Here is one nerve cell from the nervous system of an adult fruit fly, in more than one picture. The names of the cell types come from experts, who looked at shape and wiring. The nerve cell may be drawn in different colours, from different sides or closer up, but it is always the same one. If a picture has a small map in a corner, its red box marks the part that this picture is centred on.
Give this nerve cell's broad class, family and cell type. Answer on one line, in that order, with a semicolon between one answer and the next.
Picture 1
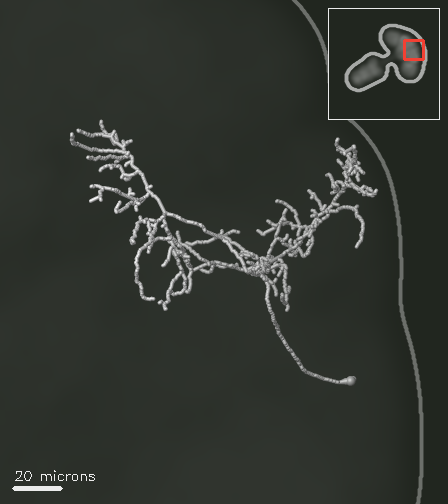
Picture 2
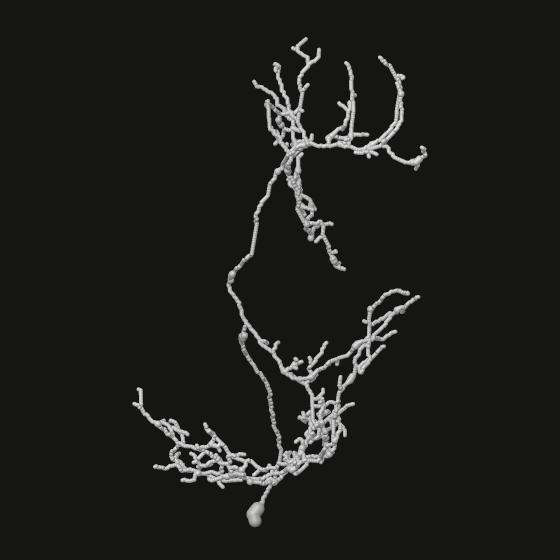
central-brain intrinsic neuron; hemilineage AOTUv4_ventral; FB5V_b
